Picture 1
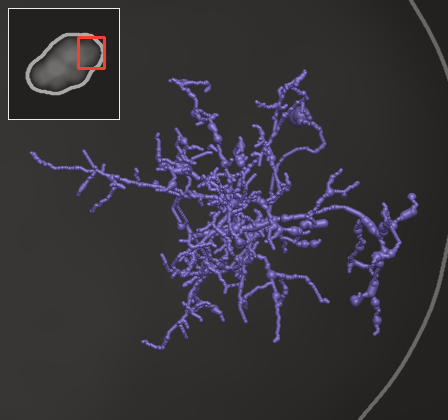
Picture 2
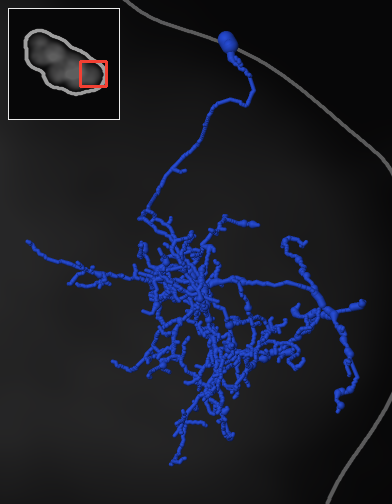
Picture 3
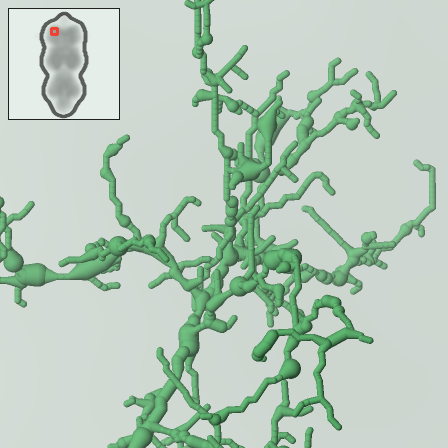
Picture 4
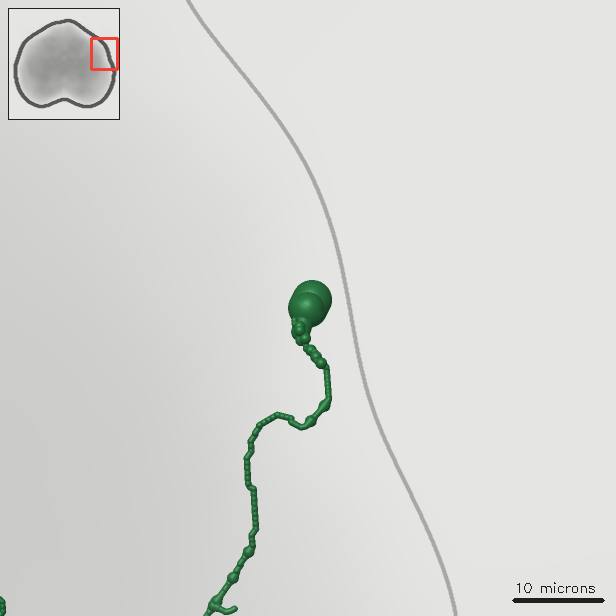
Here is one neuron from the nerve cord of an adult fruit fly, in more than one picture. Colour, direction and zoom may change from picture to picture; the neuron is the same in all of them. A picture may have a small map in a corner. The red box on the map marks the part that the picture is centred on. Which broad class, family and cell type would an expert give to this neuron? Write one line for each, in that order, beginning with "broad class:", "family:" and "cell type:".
broad class: nerve-cord intrinsic neuron
family: hemilineage 21A
cell type: IN21A042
